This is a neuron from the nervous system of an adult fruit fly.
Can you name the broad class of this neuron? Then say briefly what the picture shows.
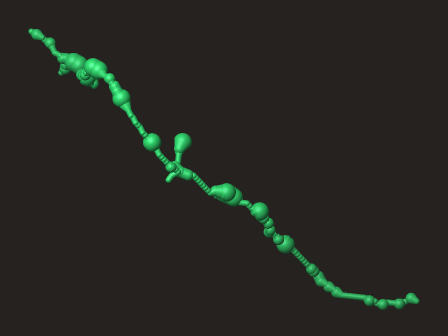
This is a sensory neuron entering the nerve cord. The drawing shows no cell body. There are a dozen or fewer branch ends.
